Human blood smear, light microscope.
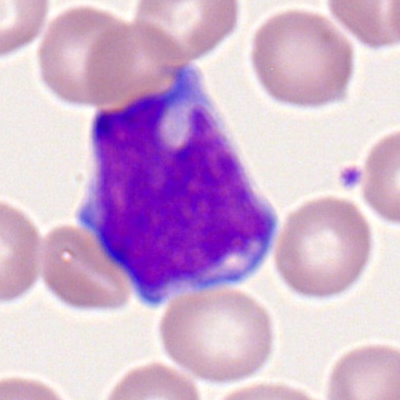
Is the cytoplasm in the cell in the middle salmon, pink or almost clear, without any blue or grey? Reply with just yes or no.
No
